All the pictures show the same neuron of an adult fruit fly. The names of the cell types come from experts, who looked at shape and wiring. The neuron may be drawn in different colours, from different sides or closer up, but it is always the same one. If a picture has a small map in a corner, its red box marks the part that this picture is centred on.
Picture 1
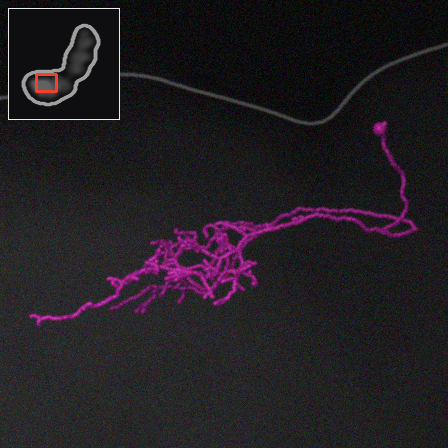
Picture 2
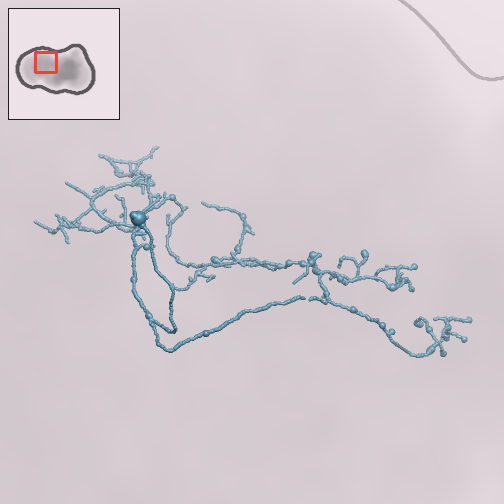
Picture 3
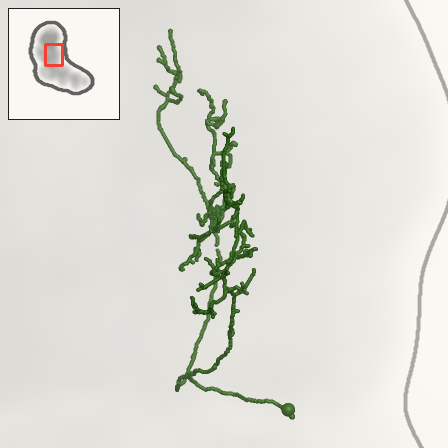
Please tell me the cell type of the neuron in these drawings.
CL283_a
